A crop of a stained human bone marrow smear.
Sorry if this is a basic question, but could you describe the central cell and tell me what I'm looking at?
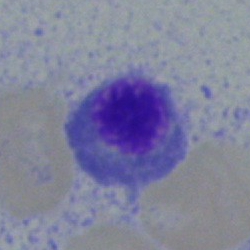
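The cell has a roughly round outline with a slightly fuzzy edge. No nucleoli can be made out in the nucleus. Deep blue cytoplasm forms a wider band below the nucleus than above it and shows no distinct granules. It is an erythroblast.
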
